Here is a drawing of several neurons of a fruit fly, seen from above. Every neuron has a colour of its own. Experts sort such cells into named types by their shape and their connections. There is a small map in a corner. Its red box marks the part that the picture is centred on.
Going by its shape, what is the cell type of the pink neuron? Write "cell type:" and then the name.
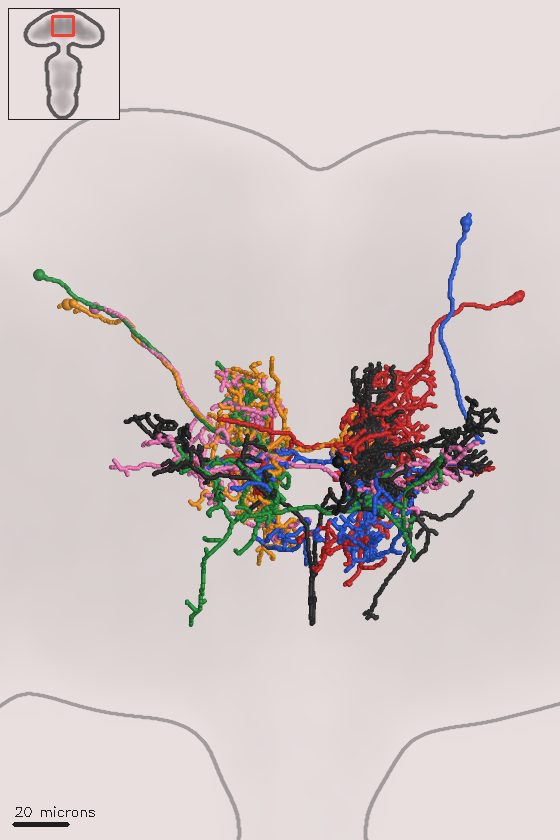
cell type: VES100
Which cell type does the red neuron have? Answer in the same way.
cell type: VES098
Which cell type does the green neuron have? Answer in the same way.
cell type: VES101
